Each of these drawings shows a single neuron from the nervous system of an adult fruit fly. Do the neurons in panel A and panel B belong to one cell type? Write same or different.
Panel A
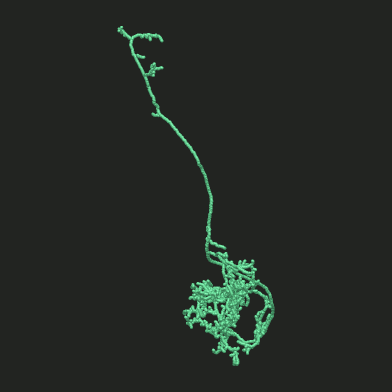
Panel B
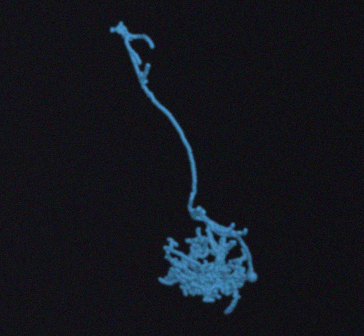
different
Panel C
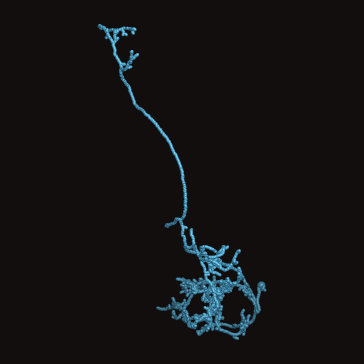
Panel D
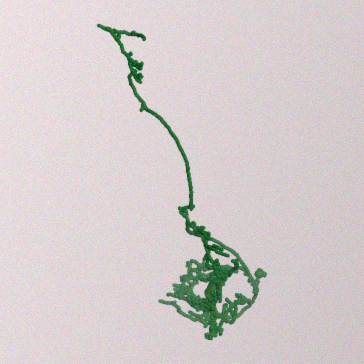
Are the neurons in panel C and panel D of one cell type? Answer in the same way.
same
